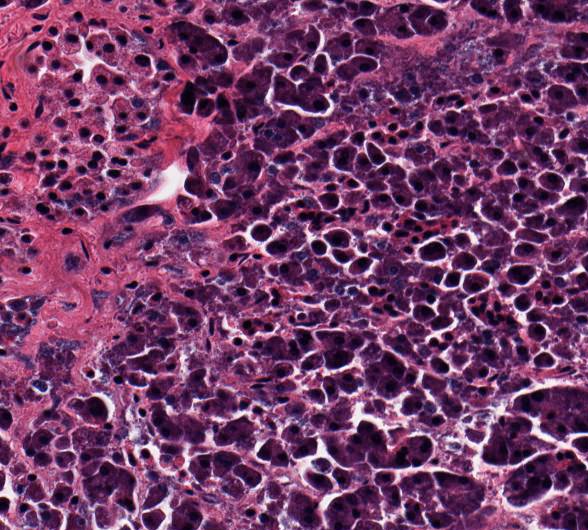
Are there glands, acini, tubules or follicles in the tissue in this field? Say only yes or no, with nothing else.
No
